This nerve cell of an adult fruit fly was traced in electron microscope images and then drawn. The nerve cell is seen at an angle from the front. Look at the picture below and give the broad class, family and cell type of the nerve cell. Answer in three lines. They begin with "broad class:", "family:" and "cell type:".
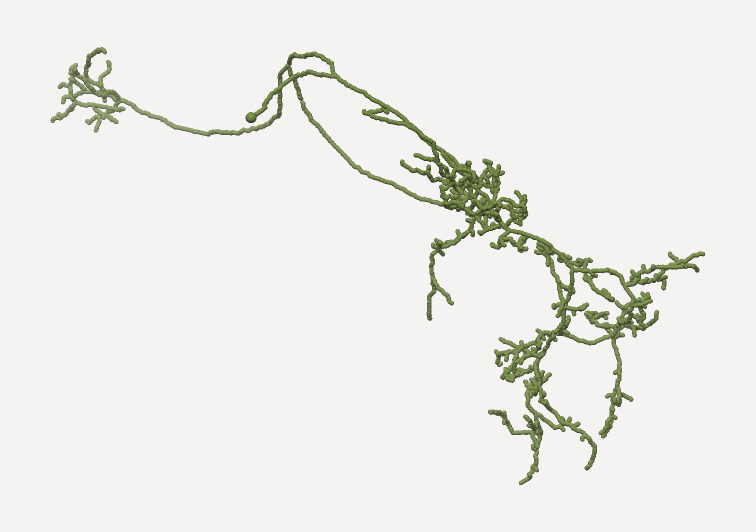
broad class: central-brain intrinsic neuron
family: hemilineage SMPad1
cell type: SIP116m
